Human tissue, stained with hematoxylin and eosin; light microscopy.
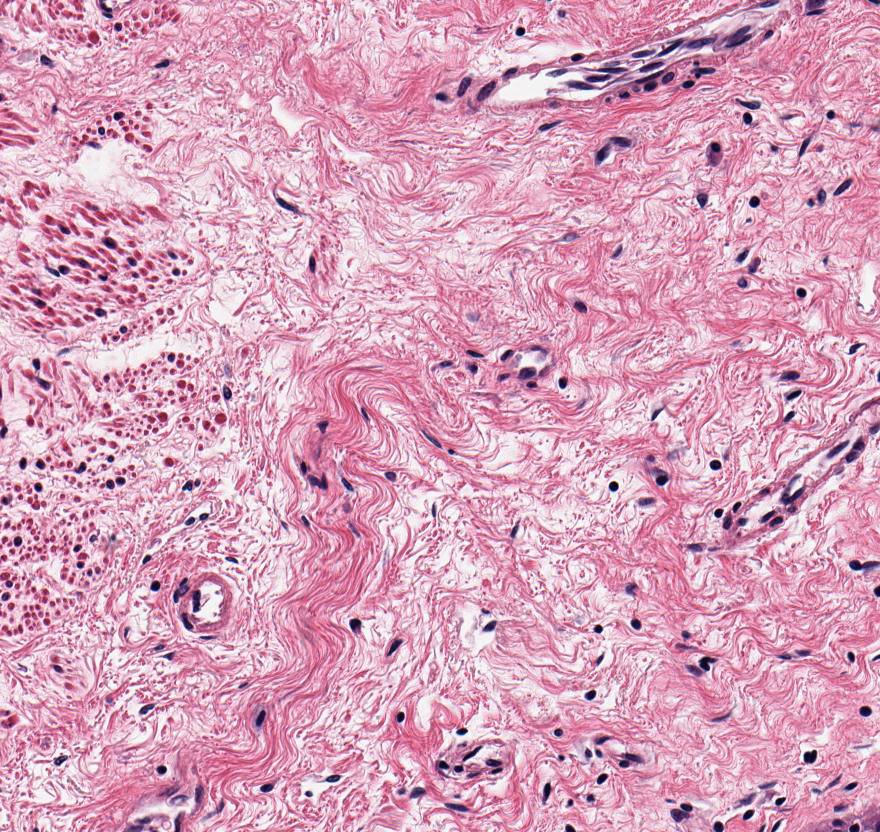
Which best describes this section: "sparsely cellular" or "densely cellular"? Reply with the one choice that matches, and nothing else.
Sparsely cellular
